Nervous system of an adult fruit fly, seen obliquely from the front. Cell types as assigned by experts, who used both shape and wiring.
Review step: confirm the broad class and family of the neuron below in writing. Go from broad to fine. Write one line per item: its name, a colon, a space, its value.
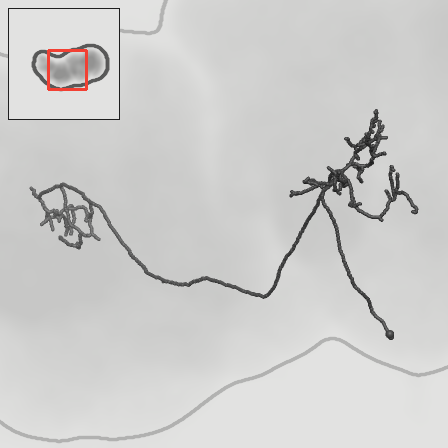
broad class: descending neuron
family: hemilineage LB12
